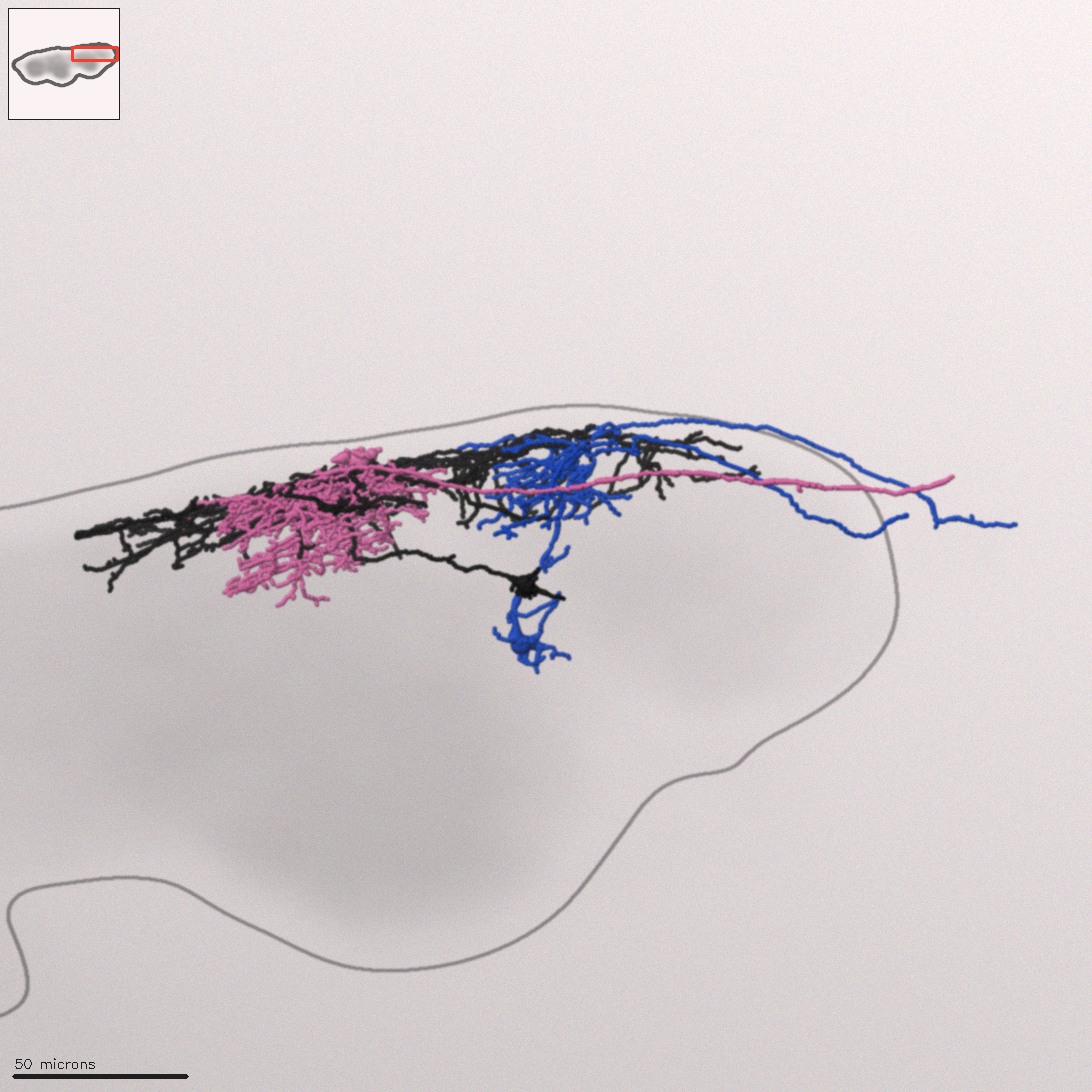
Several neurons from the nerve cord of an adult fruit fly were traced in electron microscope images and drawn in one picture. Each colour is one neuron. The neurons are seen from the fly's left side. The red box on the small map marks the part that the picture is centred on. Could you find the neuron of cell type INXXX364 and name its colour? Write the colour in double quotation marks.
"black"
